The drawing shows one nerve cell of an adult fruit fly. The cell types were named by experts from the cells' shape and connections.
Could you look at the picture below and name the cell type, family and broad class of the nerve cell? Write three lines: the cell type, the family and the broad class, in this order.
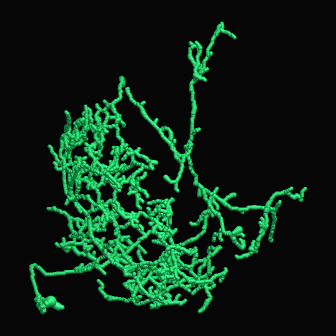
IN13B026
hemilineage 13B
nerve-cord intrinsic neuron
